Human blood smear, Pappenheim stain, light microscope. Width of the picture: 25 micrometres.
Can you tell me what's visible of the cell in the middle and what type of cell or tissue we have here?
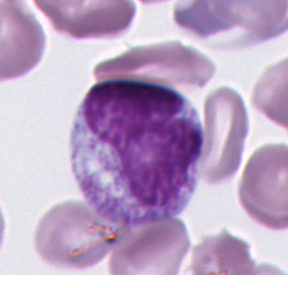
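A single unlobed nuclear mass sits toward the upper right of the cell. Its chromatin is dark purple and streaky, broken by paler patches instead of an even tone. Fine purple granules are scattered through the cytoplasm, which has a pale, almost white area in its lower-left part. This cell is a metamyelocyte.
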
